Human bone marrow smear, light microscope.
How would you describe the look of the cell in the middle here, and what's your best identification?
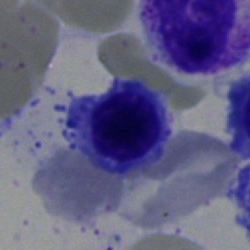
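The edge is what catches your eye here: it's irregular and bumpy, most of all along the left side. On that left side, small blue blebs stick out from the surface. The chromatin is dense and dark purple, and the cytoplasm is blue. That makes it an erythroblast.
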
